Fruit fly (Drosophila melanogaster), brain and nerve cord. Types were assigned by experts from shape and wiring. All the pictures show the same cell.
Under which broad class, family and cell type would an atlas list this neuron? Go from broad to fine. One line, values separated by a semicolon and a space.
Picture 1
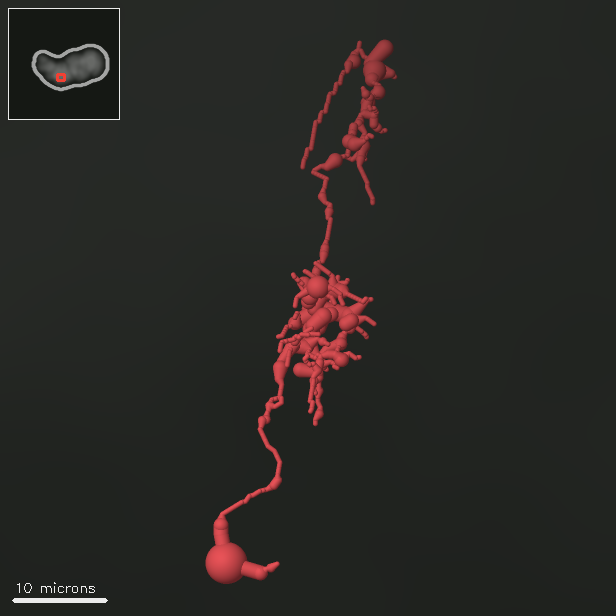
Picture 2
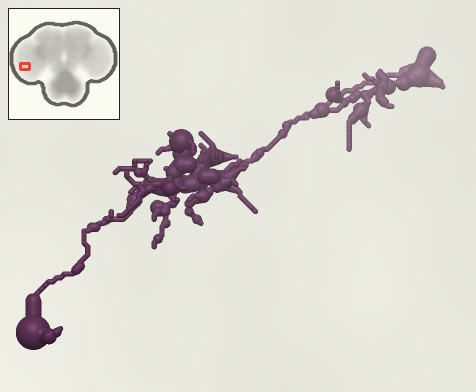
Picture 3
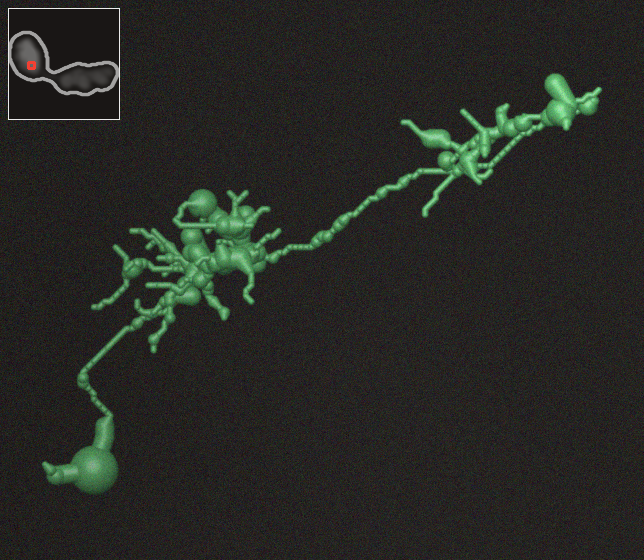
optic-lobe intrinsic neuron; Mi; Mi9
